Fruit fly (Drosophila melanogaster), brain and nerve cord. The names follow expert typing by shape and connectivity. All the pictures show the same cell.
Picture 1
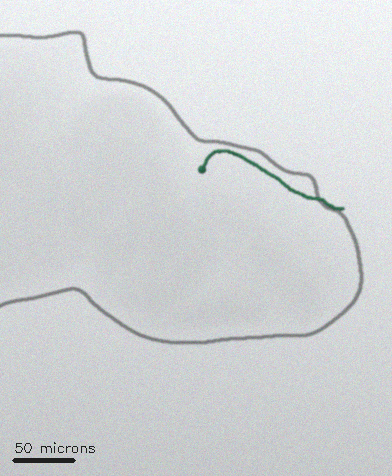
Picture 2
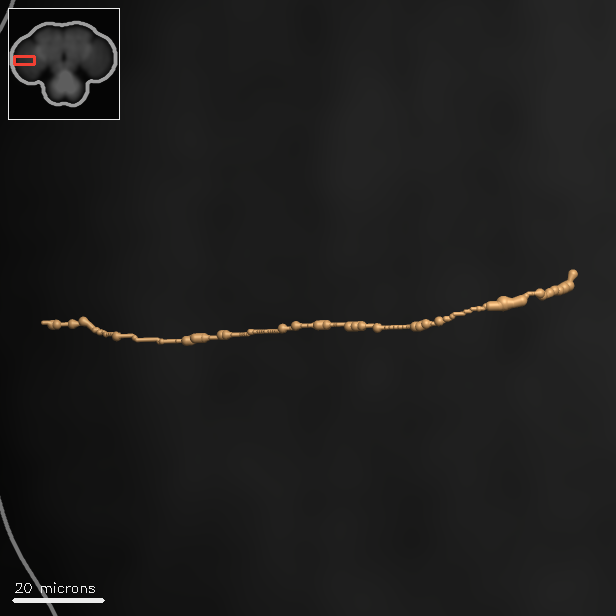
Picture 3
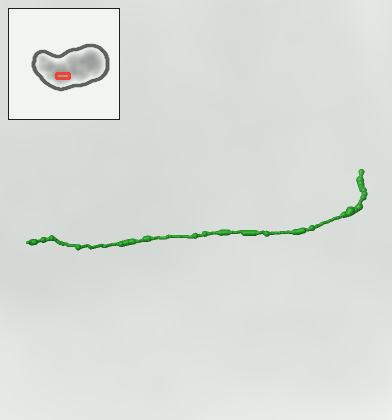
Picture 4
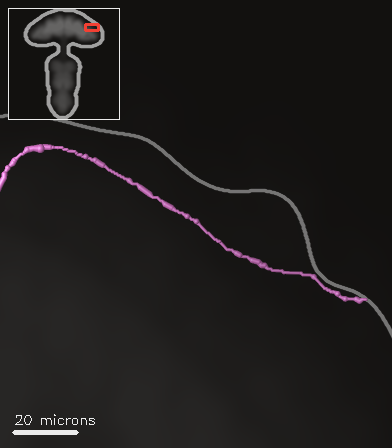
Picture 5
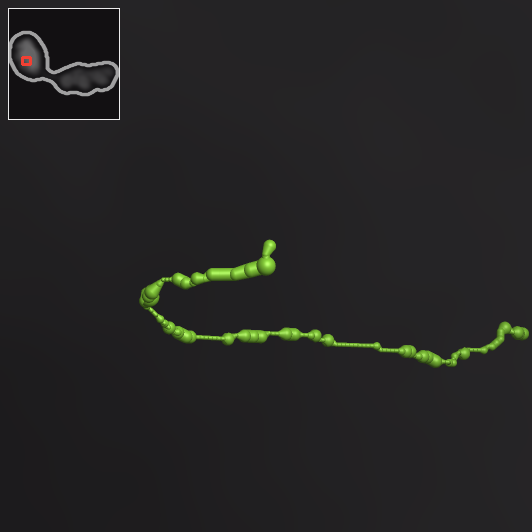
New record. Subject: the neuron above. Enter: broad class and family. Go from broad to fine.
photoreceptor or other optic-lobe sensory neuron; class visual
